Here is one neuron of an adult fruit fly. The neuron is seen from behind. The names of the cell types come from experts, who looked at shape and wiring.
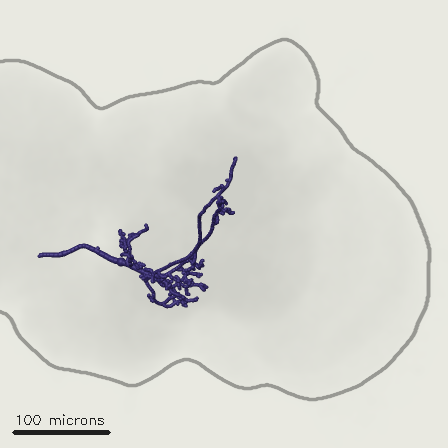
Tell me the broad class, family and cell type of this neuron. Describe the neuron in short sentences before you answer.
From left to right in the picture it spans about 200 microns. In this view it is wider than it is tall. It is a sensory neuron entering the nerve cord. Its family is called class mechanosensory proprioceptive. The cell type is SNpp30.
